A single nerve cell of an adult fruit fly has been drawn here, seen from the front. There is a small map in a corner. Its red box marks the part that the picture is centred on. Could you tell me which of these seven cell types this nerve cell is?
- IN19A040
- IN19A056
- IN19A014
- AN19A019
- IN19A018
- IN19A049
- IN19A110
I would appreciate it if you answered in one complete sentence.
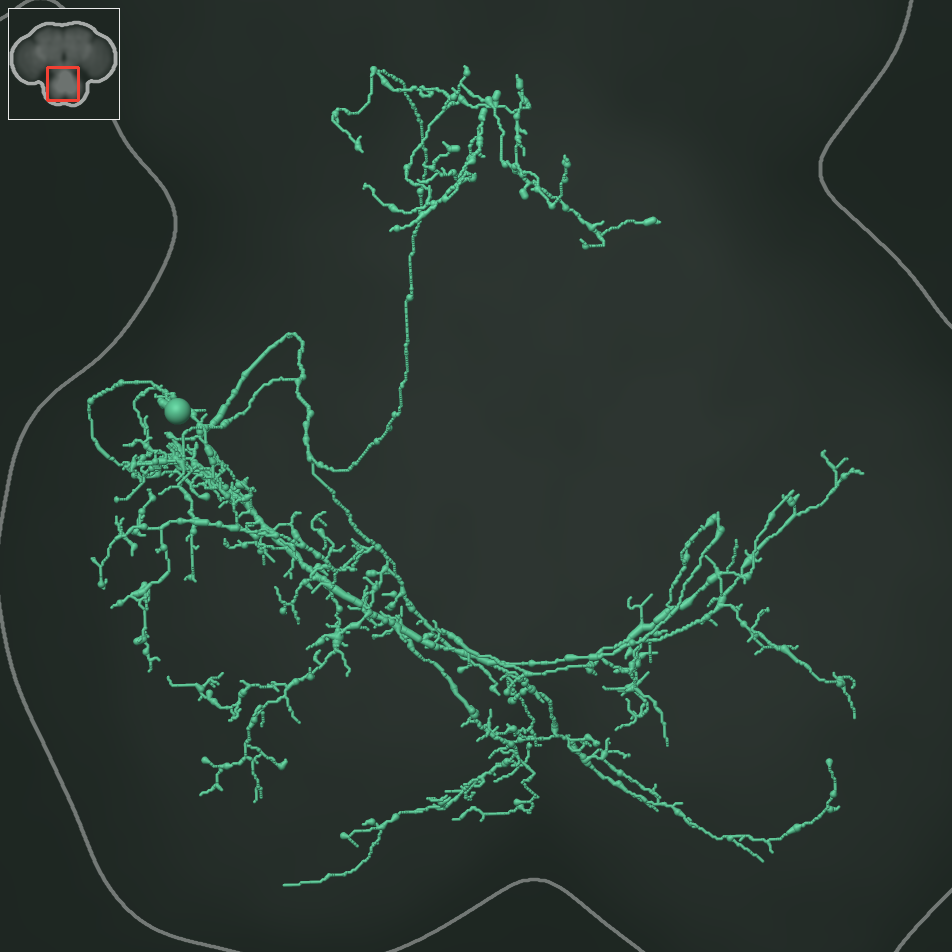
A cell of type AN19A019 is what this nerve cell is.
